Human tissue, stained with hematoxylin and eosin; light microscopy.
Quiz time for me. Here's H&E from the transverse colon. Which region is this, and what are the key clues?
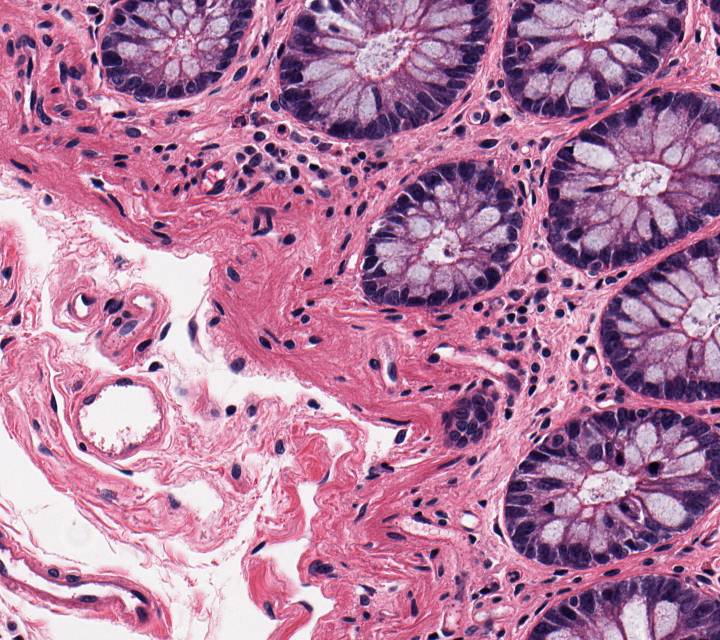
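The field shows colonic mucosa. Checking the layout first: glandular crypts fill the upper and right parts, and loose connective tissue occupies the lower left. Next, the crypts are cut transversely, so each appears as a round profile around a small central lumen. Then the lining, which decides it: mainly goblet cells, their pale mucin vacuoles arranged radially around the lumen.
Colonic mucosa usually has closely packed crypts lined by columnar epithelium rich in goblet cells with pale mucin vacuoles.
Last, the dark epithelial nuclei crowd at the outer, basal edge of each crypt.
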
